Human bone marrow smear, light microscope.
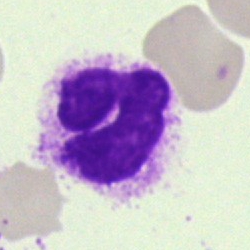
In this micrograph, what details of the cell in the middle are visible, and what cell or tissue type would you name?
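The nucleus is deeply folded into two large lobes, divided by a curved pale cleft. Its chromatin is dark purple and dense, with coarse clumping. The nucleus fills most of the cell, leaving a narrow rim of pale lilac cytoplasm packed with fine purple granules. This is a segmented neutrophil.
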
